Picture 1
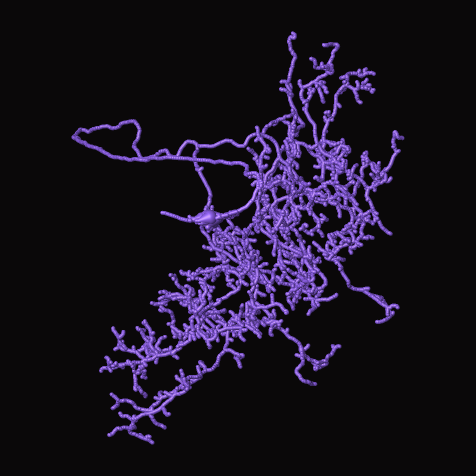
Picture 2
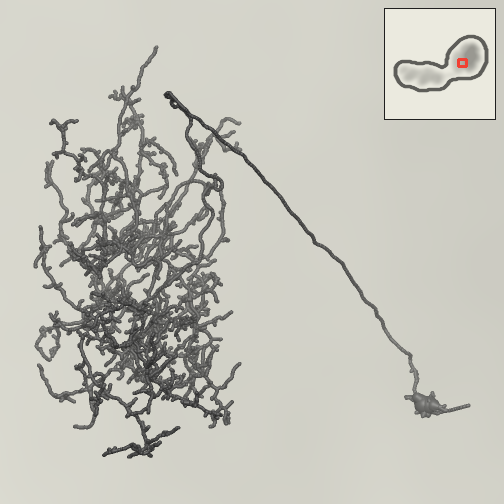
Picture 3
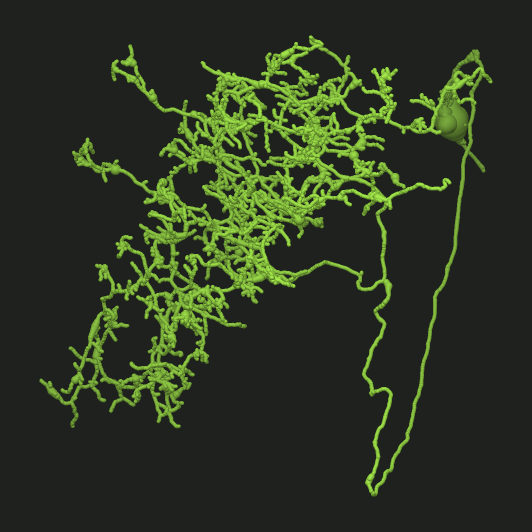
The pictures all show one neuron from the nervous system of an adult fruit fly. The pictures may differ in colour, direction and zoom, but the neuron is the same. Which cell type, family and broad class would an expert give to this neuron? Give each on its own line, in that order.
Li34b
Li
optic-lobe intrinsic neuron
